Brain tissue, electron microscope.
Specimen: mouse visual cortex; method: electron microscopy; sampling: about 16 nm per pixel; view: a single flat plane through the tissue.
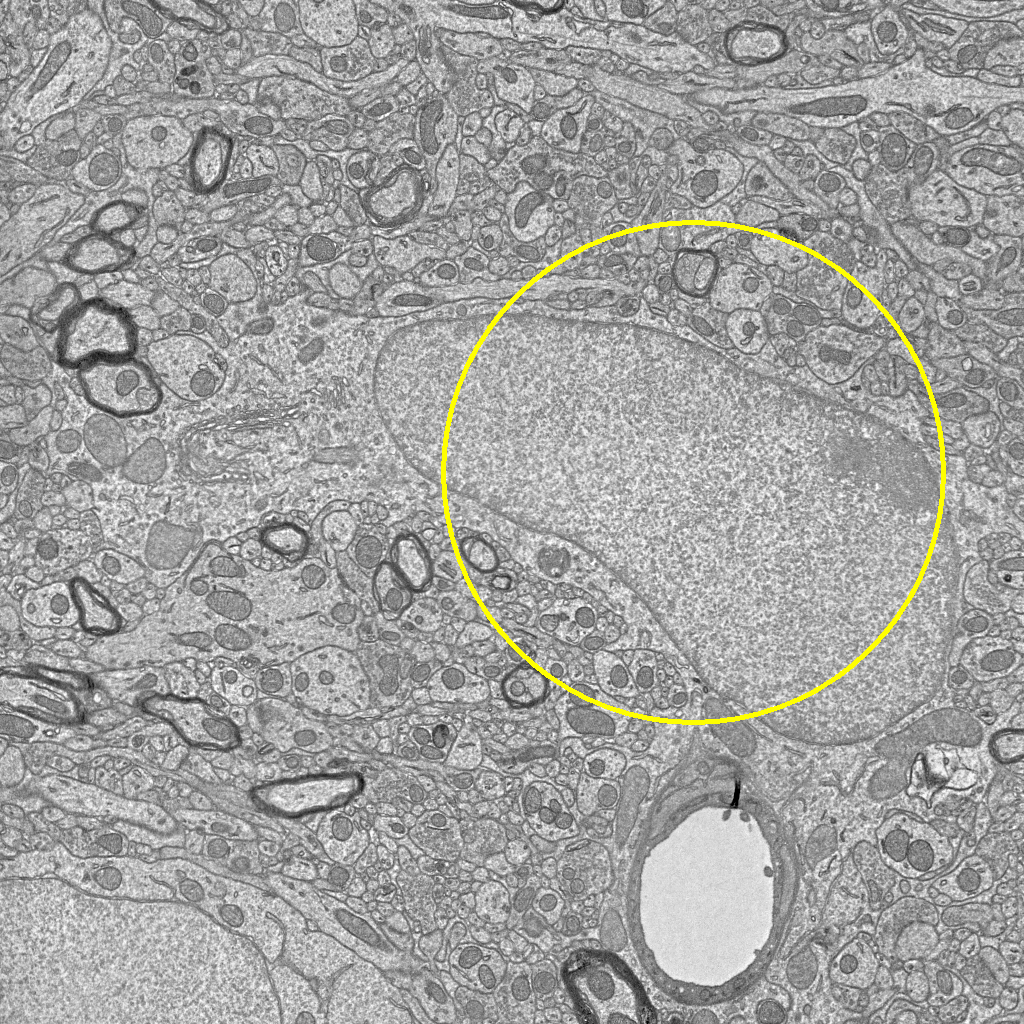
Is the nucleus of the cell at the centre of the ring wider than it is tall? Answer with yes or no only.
Yes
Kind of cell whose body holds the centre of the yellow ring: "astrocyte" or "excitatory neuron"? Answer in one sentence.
The ring's centre falls on an astrocyte.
